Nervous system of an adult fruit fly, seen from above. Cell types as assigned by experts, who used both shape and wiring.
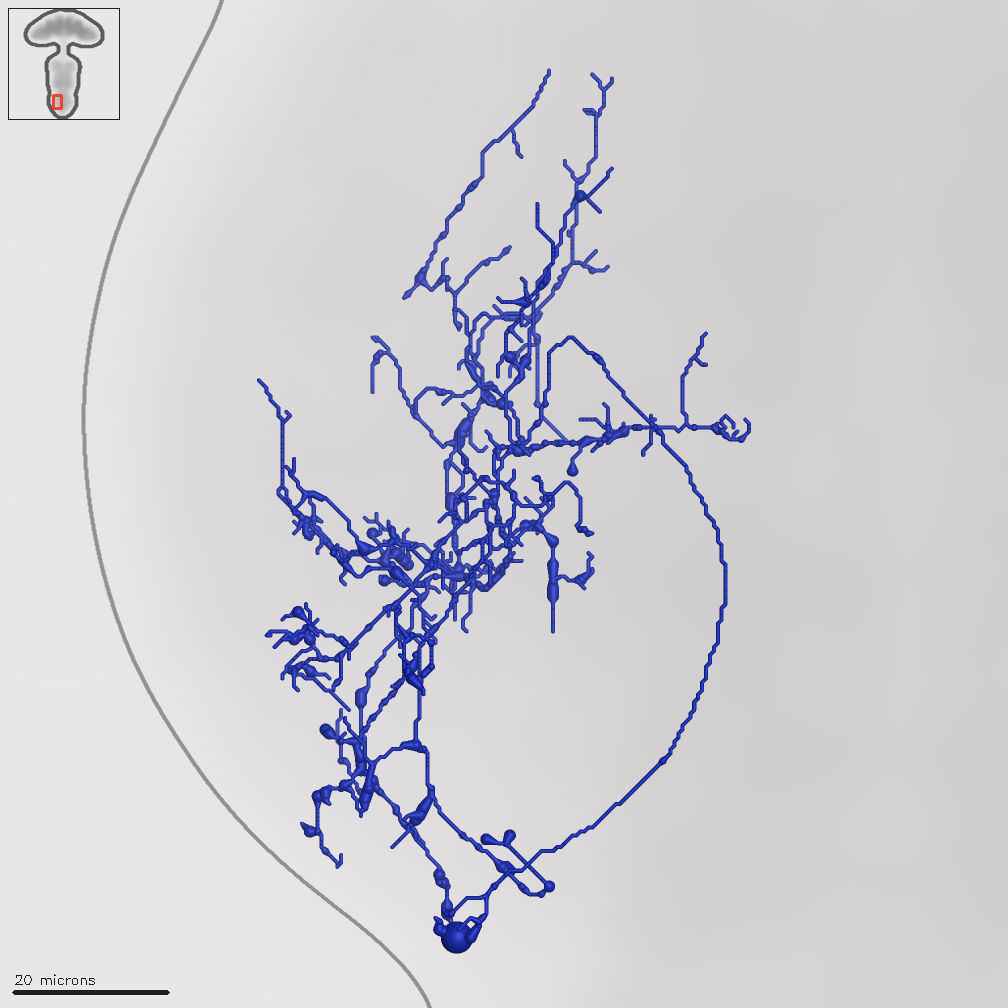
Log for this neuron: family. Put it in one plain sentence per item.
The family is hemilineage 21A.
